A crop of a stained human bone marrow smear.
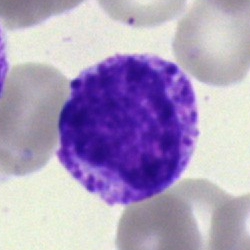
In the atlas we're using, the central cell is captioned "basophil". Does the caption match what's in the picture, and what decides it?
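Basophil stands as the correct name. No distinct nucleolus is seen in the nucleus.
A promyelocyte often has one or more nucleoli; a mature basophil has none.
The chromatin is coarse and clumped, with dark patches and paler gaps.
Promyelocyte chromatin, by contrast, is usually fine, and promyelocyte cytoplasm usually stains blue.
Here the scanty cytoplasm shows best as a pale lilac crescent at the lower left. The round outline is slightly bumpy where granules sit at the margin, and pale, non-nucleated red cells surround the cell on several sides.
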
